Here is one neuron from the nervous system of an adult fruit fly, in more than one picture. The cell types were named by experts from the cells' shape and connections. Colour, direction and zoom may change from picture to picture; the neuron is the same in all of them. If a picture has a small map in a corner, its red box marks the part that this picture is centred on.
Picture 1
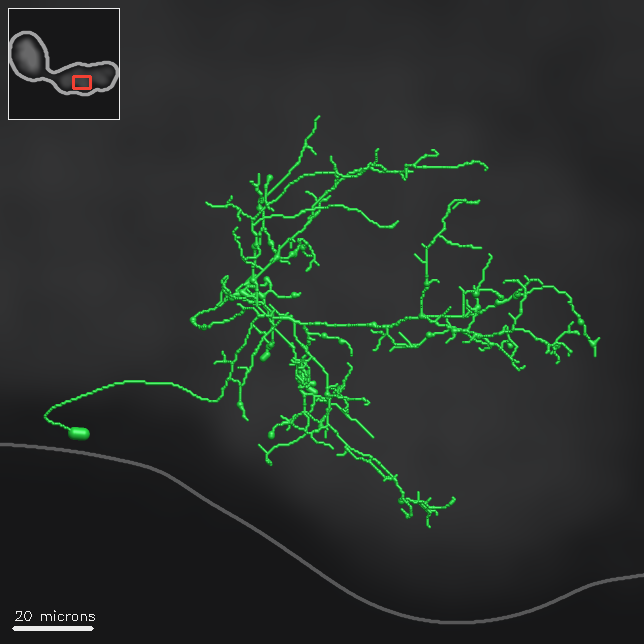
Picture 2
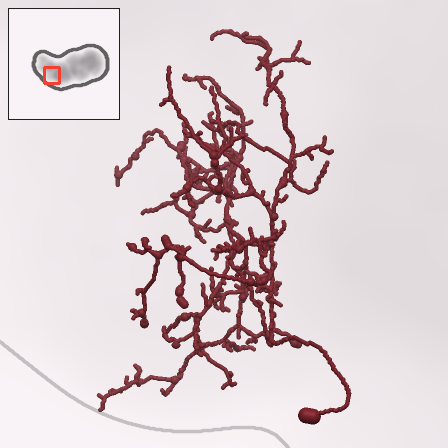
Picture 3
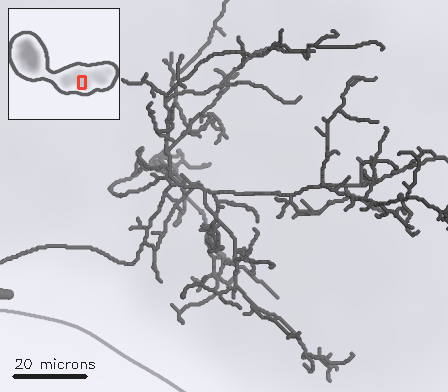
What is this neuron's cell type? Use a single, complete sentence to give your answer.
This neuron counts as a member of the cell type IN16B095.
